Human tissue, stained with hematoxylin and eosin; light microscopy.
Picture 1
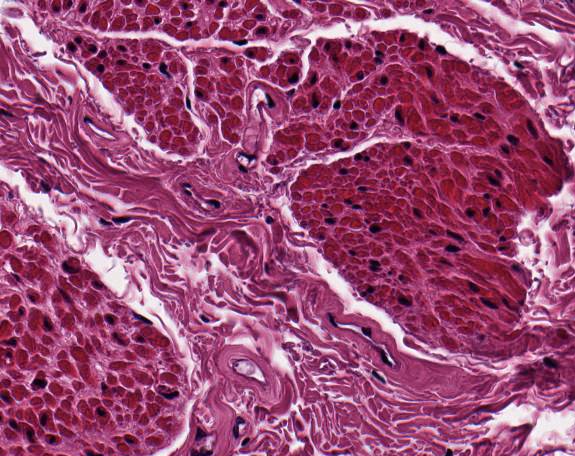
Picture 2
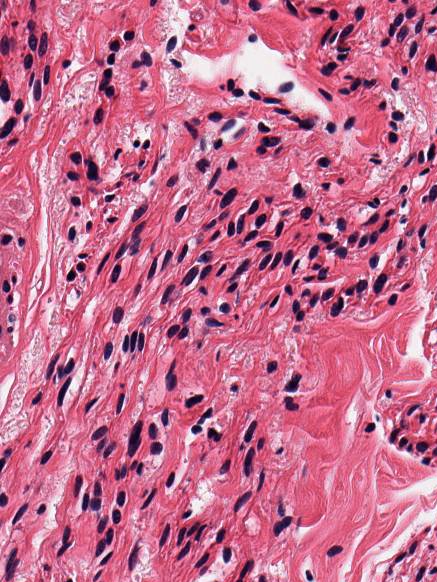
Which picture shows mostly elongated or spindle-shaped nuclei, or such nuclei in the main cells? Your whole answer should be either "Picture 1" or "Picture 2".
Picture 2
